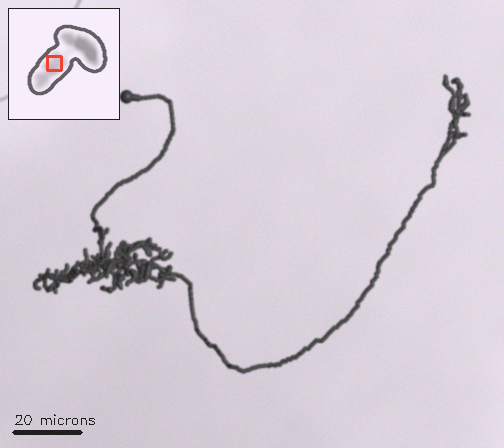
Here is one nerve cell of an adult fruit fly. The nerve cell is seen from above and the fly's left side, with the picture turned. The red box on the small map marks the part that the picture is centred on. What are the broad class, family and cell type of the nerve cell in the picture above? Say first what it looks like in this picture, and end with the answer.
It is in the nerve cord and does not reach the brain. By the scale bar it is about 130 microns wide in this view. Its broad class is nerve-cord intrinsic neuron. The family is hemilineage 10B. It is of cell type IN10B044.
